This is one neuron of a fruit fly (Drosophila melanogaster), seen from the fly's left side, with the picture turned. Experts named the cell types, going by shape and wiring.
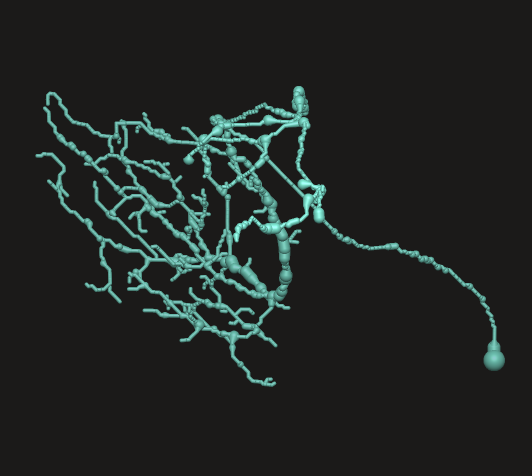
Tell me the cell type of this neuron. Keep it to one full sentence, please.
This neuron is given the cell type LoVP93.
